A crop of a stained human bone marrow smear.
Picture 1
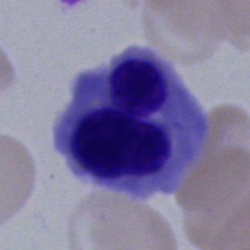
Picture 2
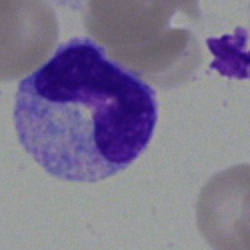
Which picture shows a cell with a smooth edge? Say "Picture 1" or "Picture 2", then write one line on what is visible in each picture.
Picture 2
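What picture 1 shows: The cell outline is irregular, with blunt angular bulges rather than a smooth round edge.
What picture 2 shows: The cell has a roughly round, smooth outline.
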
